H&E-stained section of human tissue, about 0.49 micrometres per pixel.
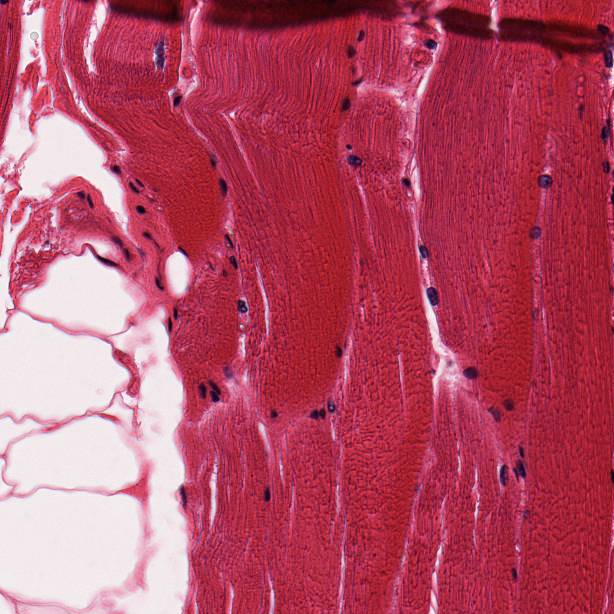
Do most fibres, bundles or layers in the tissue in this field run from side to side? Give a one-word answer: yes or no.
No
